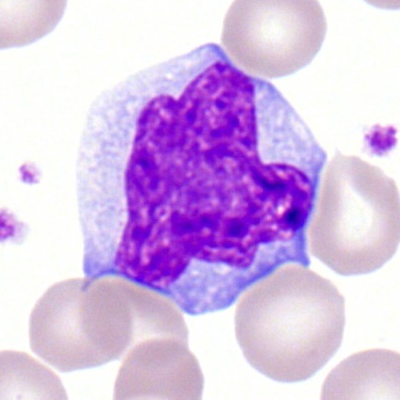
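Monocyte, the central cell of a stained human blood smear. Its nucleus is irregular and folded, indented along its border, and reaches the cell edge on the right. The chromatin is lacy, with purple strands separated by small pale gaps. The cytoplasm lacks coarse or brightly coloured granules.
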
